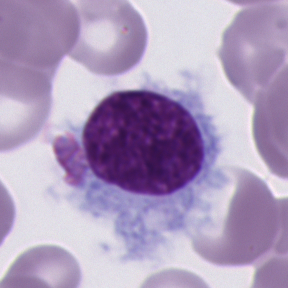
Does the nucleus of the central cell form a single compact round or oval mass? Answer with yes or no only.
Yes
